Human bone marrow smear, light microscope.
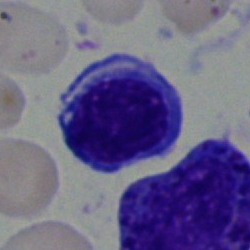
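Erythroblast at the centre of the field. Dark purple chromatin stains densely throughout its nucleus. The cytoplasm is deep blue and shows no visible granules. Partly in view at the lower right, separate from it, lies a larger nucleated cell.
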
